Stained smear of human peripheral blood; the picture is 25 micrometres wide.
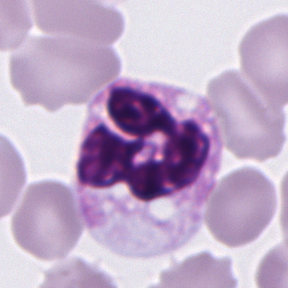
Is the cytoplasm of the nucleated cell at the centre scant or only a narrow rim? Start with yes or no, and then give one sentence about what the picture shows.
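No. The cytoplasm is plentiful and pale pinkish-lilac.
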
